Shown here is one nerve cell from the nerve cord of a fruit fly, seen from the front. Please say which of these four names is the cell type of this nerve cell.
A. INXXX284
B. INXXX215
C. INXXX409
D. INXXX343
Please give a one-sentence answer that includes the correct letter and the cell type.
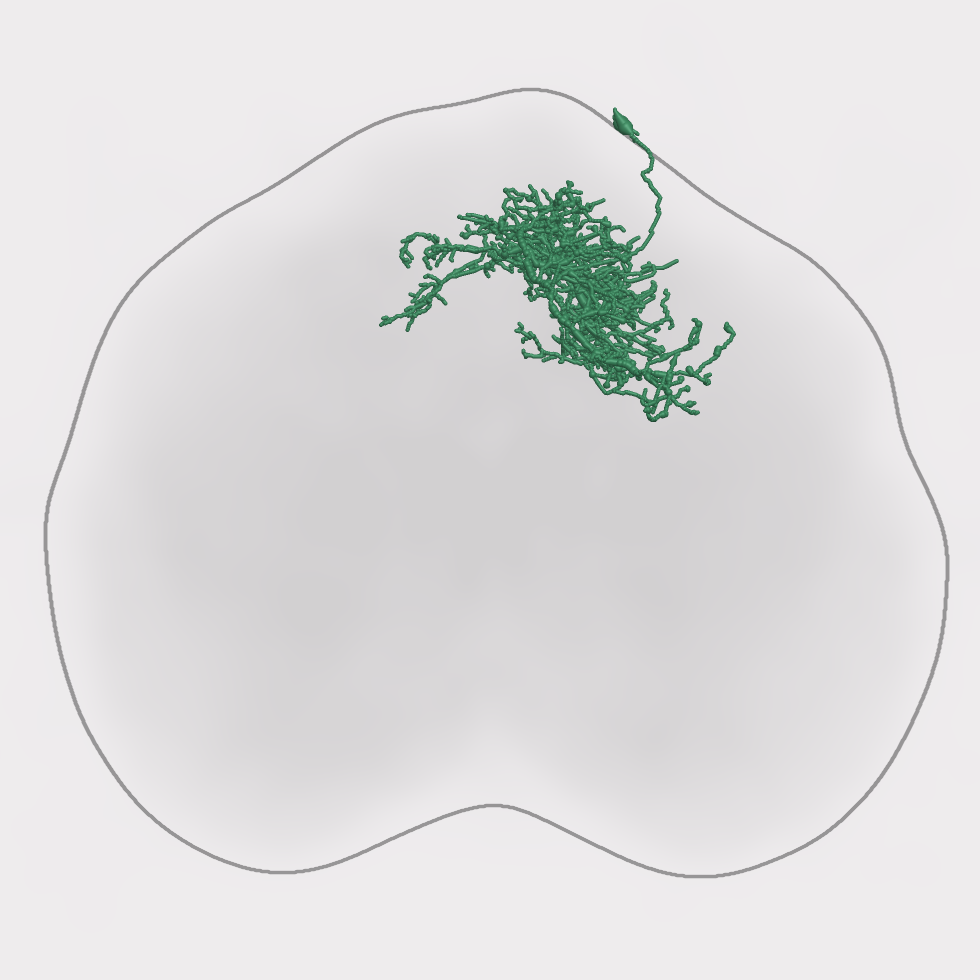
Listed as option B, the cell type INXXX215 is that of the nerve cell.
